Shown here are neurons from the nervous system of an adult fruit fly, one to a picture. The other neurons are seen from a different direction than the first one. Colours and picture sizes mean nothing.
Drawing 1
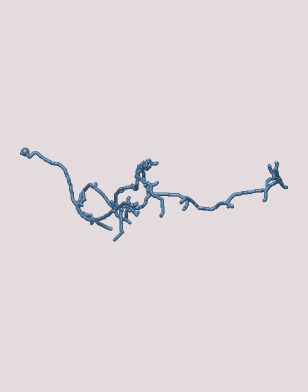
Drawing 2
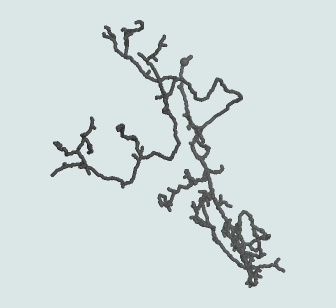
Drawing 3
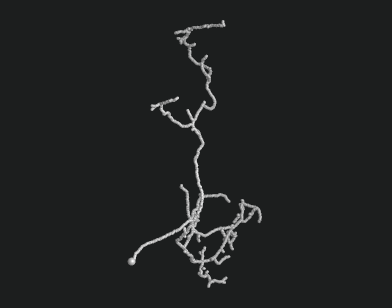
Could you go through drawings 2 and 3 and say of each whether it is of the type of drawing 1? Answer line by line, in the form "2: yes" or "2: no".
2: no
3: no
